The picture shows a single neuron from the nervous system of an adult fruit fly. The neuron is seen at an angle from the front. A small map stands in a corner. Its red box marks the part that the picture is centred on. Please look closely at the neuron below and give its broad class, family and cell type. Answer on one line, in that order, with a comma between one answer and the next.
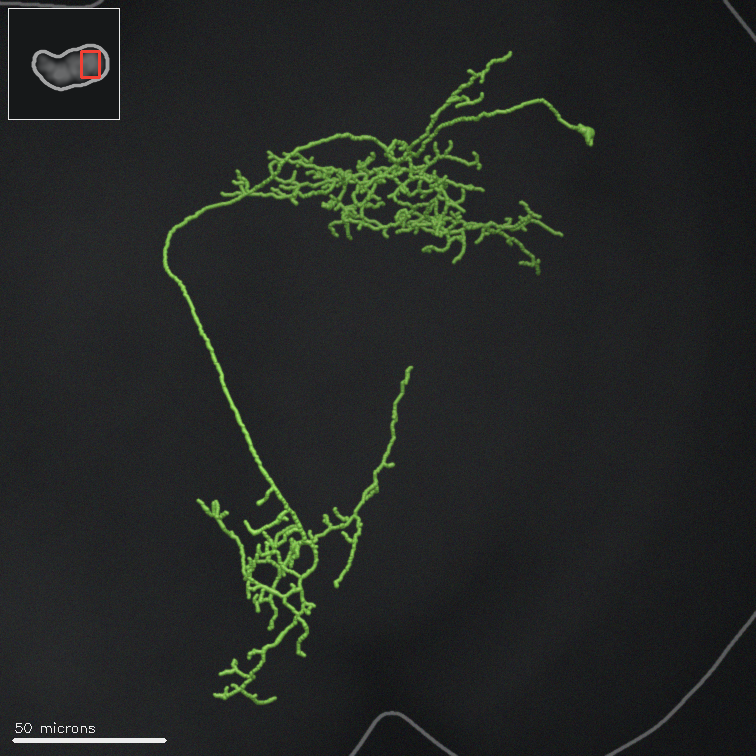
central-brain intrinsic neuron, hemilineage VLPd1, AVLP041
